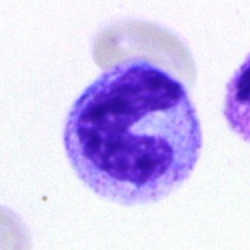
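Band neutrophil in the middle of a stained human bone marrow smear. Nucleus: deeply indented into a curved, kidney-like shape, its notch opening to the right. Chromatin: dark purple and coarsely clumped. Cytoplasm: a moderate pale lilac rim around the nucleus, with fine pinkish-purple granules scattered through it.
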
